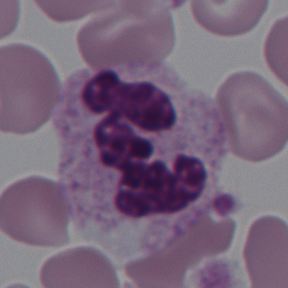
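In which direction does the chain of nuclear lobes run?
From upper left to lower right.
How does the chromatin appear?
Dark purple and coarsely clumped.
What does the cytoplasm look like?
It is plentiful and pale pinkish grey, with fine lilac granules scattered evenly through it.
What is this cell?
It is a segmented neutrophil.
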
